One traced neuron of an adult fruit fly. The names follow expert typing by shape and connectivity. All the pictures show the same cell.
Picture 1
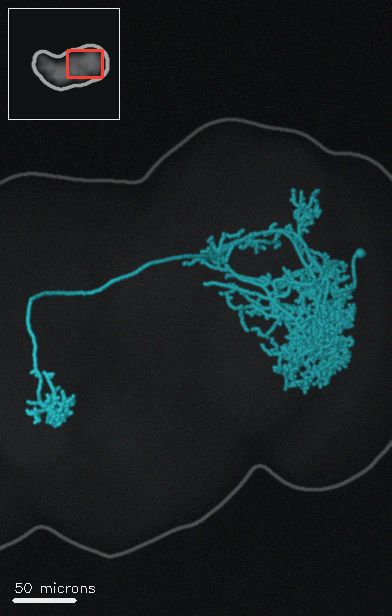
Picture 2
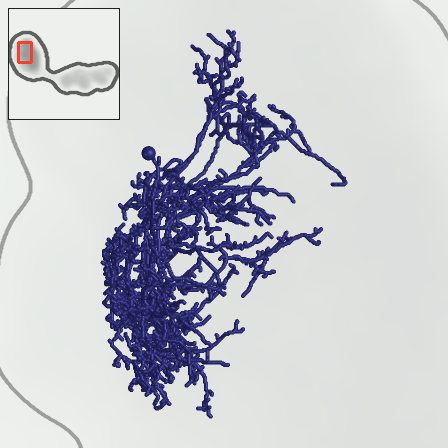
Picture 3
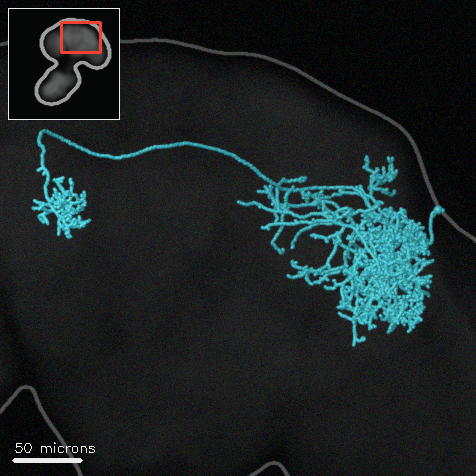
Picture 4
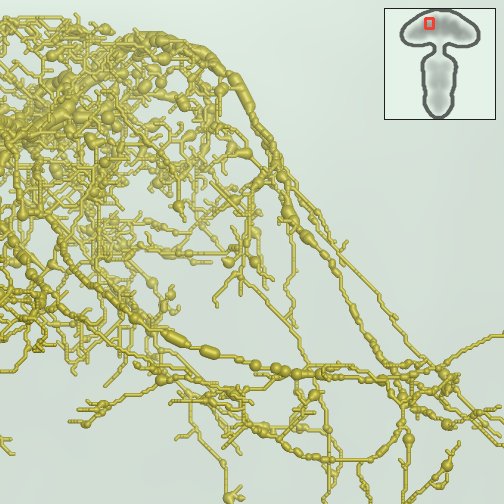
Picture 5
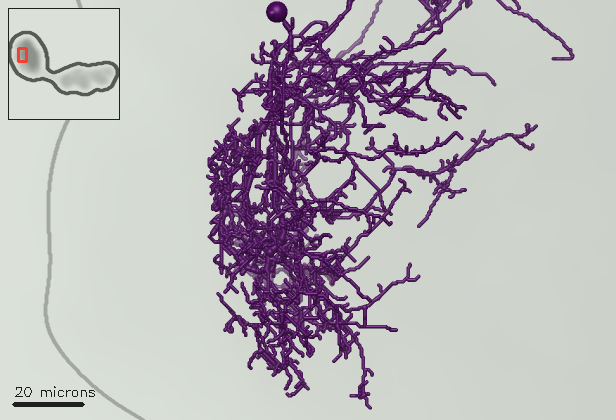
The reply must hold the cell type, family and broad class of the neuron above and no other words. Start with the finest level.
AVLP160; hemilineage VLPl2_medial; central-brain intrinsic neuron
